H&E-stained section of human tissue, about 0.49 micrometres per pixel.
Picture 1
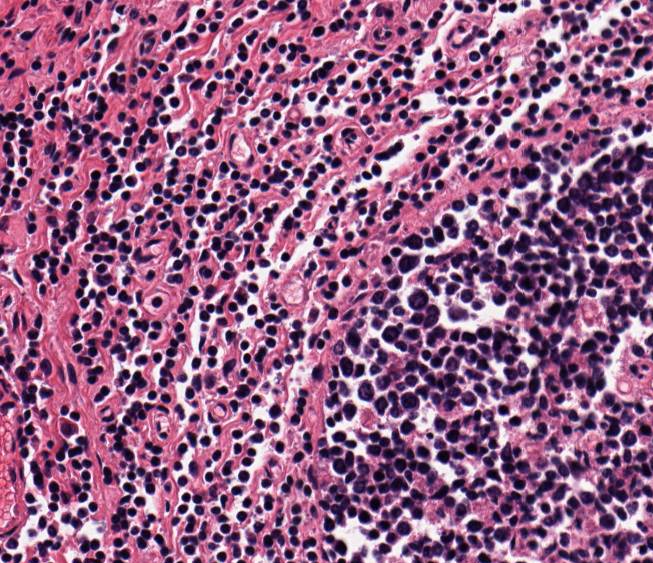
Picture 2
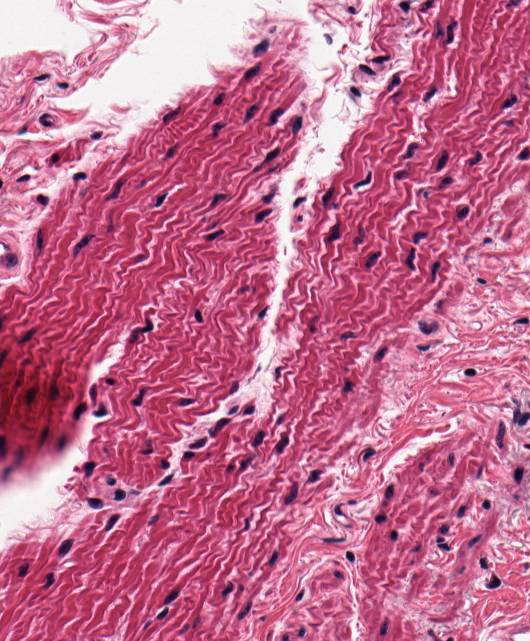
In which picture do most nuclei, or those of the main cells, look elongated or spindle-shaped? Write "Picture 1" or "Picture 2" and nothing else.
Picture 2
